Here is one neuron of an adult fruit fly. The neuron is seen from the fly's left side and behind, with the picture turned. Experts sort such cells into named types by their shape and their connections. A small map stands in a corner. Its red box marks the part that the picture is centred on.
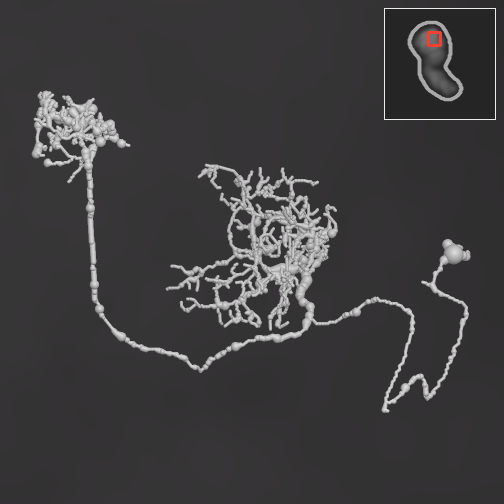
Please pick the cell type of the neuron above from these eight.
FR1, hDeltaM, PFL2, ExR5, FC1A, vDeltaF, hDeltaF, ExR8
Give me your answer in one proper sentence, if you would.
The cell type of this neuron is hDeltaM.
